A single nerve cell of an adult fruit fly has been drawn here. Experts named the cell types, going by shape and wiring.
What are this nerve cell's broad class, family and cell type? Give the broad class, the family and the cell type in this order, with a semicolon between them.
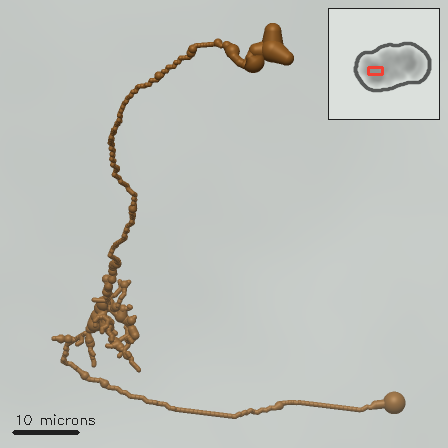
optic-lobe intrinsic neuron; Tm; Tm9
